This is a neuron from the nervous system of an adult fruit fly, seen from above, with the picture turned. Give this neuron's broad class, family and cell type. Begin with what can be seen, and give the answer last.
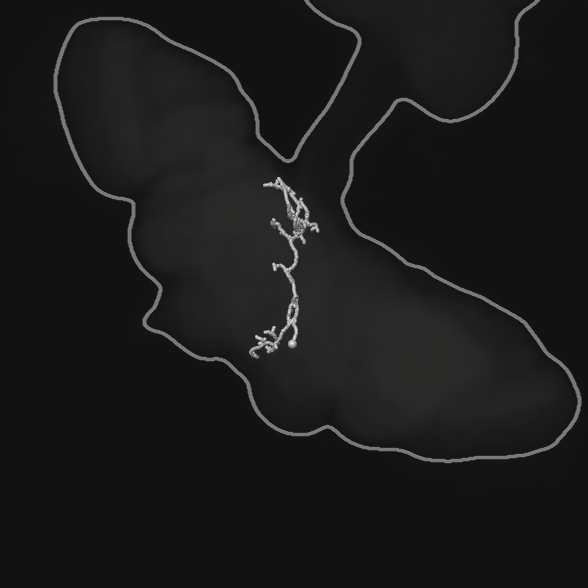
The cell body is in the middle of the picture. As drawn here it is more than twice as tall as it is wide. Its broad class is central-brain intrinsic neuron. Its family is hemilineage SMPad2. It is of cell type CB2884.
